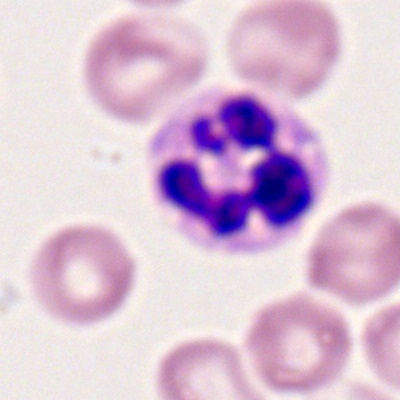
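Segmented neutrophil in a stained human blood smear. The cell outline is round and smooth. Its nucleus is divided into several separate lobes, arranged in a ring around a pale centre. No large orange-red granules are present in the cytoplasm.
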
